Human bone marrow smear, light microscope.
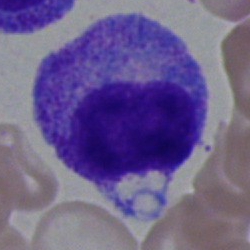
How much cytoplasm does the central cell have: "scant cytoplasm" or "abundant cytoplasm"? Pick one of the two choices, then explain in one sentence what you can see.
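Abundant cytoplasm. The cytoplasm is plentiful and bluish-purple, widest above the nucleus.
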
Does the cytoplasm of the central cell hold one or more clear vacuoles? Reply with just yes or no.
Yes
